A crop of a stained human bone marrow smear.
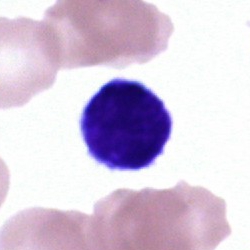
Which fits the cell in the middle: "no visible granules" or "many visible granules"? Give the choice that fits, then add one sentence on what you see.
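No visible granules. No granules are seen in the cell.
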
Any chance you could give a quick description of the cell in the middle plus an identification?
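Looking at the outline first, it's roughly round, though the edge is slightly uneven rather than perfectly smooth. The nucleus seems to fill nearly the whole cell. Its chromatin stains a dense, dark purple all the way through. So I'd call it a lymphocyte.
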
